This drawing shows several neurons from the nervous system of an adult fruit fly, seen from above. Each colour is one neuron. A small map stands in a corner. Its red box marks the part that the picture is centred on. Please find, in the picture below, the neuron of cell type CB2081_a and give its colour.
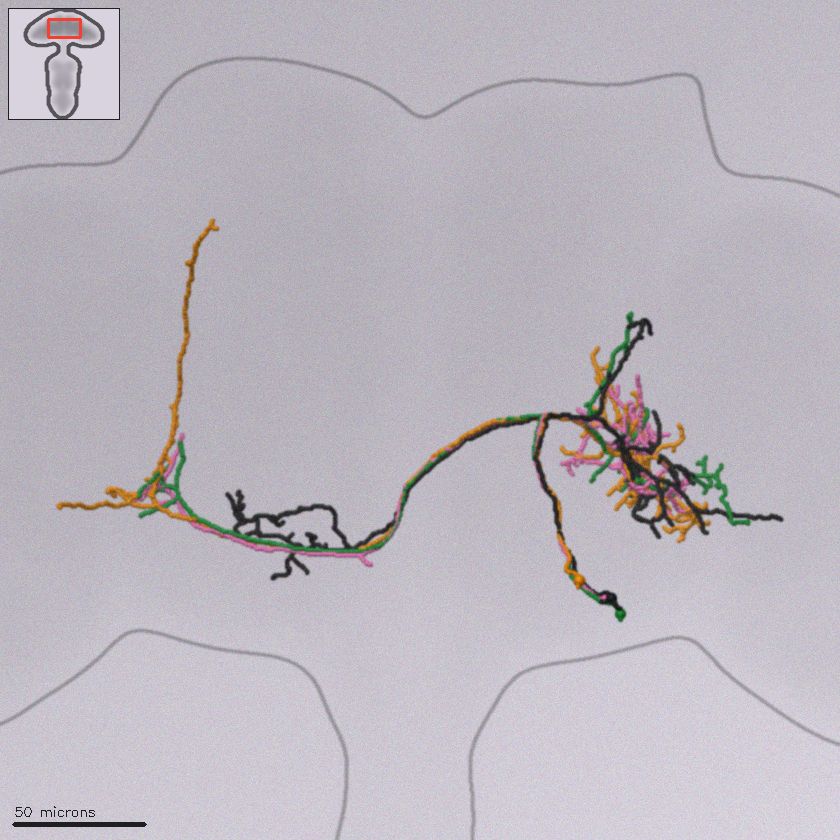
green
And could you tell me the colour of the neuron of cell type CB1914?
black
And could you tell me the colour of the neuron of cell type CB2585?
orange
